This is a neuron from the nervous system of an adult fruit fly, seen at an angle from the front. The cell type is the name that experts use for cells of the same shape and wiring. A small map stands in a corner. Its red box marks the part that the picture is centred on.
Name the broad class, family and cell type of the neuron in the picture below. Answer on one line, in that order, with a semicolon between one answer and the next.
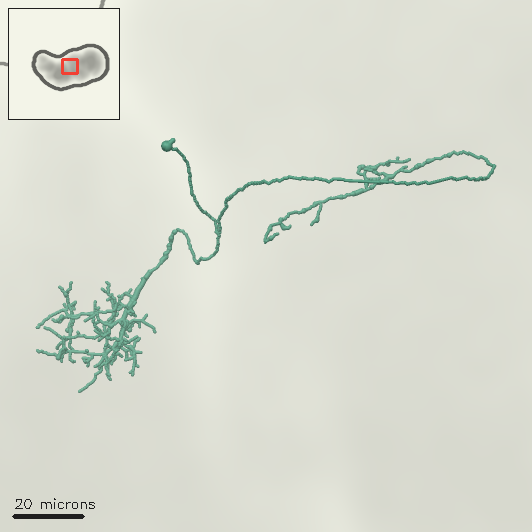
visual projection neuron; hemilineage VPNd3; LC6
